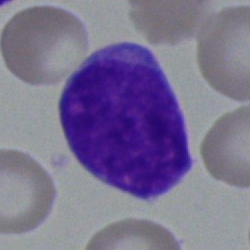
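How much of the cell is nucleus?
Almost all.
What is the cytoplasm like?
A very thin deep blue rim, clearest along the top edge.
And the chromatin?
Finely stippled, with small paler spots and no coarse clumps.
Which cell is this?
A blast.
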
